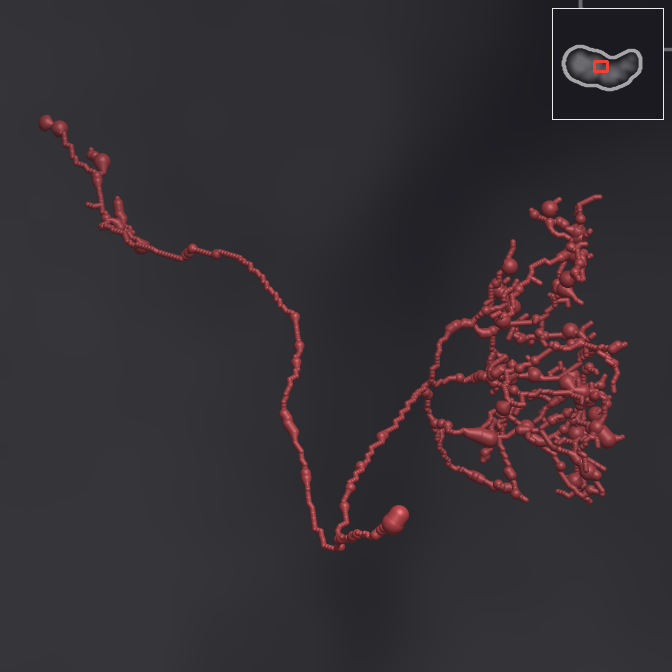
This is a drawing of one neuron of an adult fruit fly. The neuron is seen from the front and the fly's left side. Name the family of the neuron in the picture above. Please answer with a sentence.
The family is LC.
